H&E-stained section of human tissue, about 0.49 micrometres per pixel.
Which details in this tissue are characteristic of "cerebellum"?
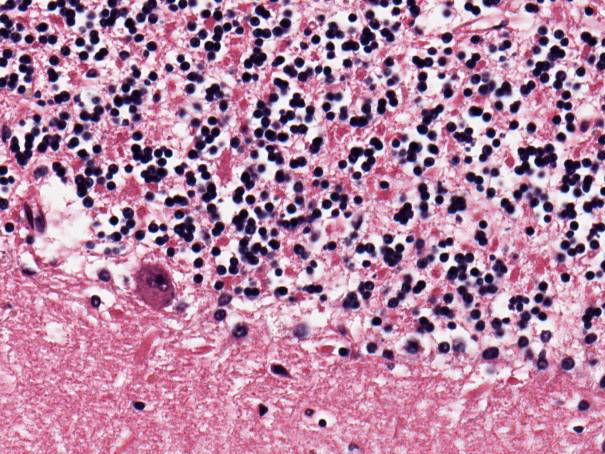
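This is cerebellum, so let's check the picture against it. The upper zone is the good match: it is crowded with small, round, deeply dark-staining nuclei showing very little visible cytoplasm.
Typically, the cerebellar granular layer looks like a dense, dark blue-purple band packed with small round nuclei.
Between those clustered nuclei lie irregular pale pink islands free of nuclei. The lower zone is pale and sparsely cellular, a fine pink fibrillary background with only a few scattered nuclei.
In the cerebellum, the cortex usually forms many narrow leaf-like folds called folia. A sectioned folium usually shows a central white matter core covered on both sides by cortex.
The picture departs from that: this field holds just one dense upper zone over one pale lower zone, not cortex on both sides of a core.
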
